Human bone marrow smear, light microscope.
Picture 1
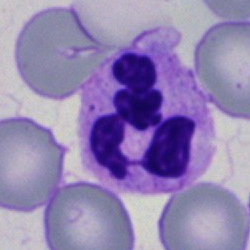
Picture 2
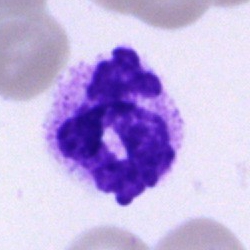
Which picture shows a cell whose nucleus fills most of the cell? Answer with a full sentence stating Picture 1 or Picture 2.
Picture 2 shows a cell whose nucleus fills most of it.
